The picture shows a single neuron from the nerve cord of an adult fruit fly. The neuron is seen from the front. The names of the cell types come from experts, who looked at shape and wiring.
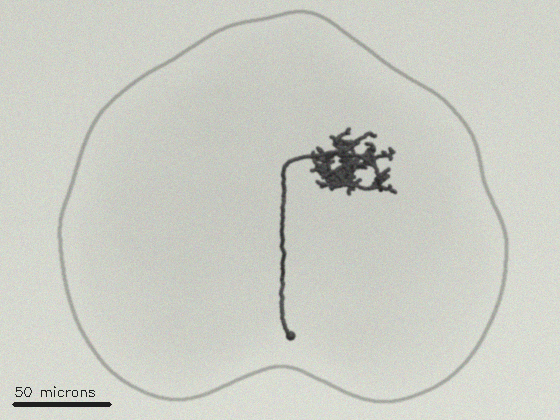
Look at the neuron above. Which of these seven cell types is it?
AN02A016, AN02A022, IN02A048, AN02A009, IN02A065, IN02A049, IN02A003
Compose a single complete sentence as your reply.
Under the cell type IN02A049 falls this neuron.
